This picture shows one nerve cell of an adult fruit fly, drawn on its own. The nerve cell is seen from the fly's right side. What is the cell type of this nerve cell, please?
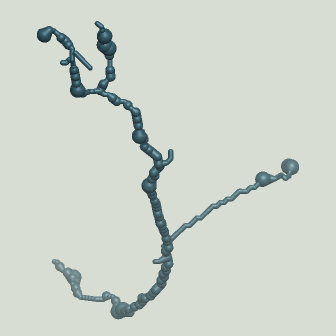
SNta40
